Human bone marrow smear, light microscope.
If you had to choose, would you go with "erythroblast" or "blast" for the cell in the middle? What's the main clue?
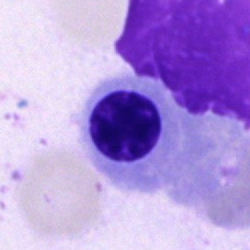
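This is an erythroblast, not a blast. Its chromatin is dark purple and coarsely clumped.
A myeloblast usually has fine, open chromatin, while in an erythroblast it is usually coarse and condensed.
No distinct nucleolus can be made out.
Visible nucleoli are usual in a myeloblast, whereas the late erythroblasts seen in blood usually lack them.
The nucleus lies toward the upper left, ringed by pale grey-blue cytoplasm that is wider on the lower right.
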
